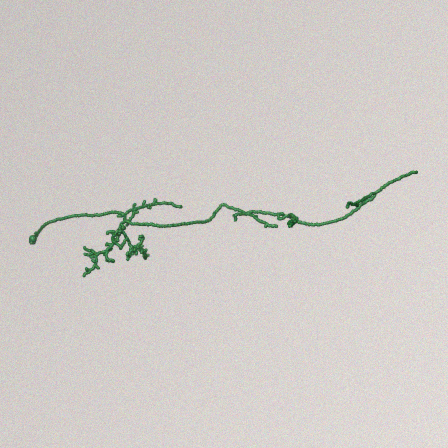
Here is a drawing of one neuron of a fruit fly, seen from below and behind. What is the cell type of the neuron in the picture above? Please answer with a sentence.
The cell type is LHPV6f1.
